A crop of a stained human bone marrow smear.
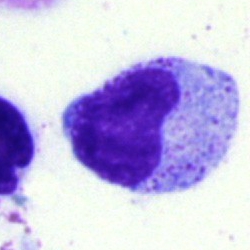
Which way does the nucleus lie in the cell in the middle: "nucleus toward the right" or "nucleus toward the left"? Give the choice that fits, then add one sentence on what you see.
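Nucleus toward the left. The nucleus fills the left part of the cell, with the cytoplasm gathered on the right.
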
